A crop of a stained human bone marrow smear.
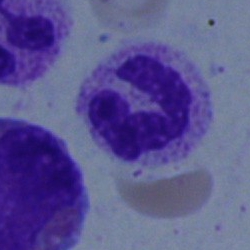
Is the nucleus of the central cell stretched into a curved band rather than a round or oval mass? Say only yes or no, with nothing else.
Yes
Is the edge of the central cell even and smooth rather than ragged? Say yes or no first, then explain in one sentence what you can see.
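Yes. The cell has a round, smooth outline.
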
